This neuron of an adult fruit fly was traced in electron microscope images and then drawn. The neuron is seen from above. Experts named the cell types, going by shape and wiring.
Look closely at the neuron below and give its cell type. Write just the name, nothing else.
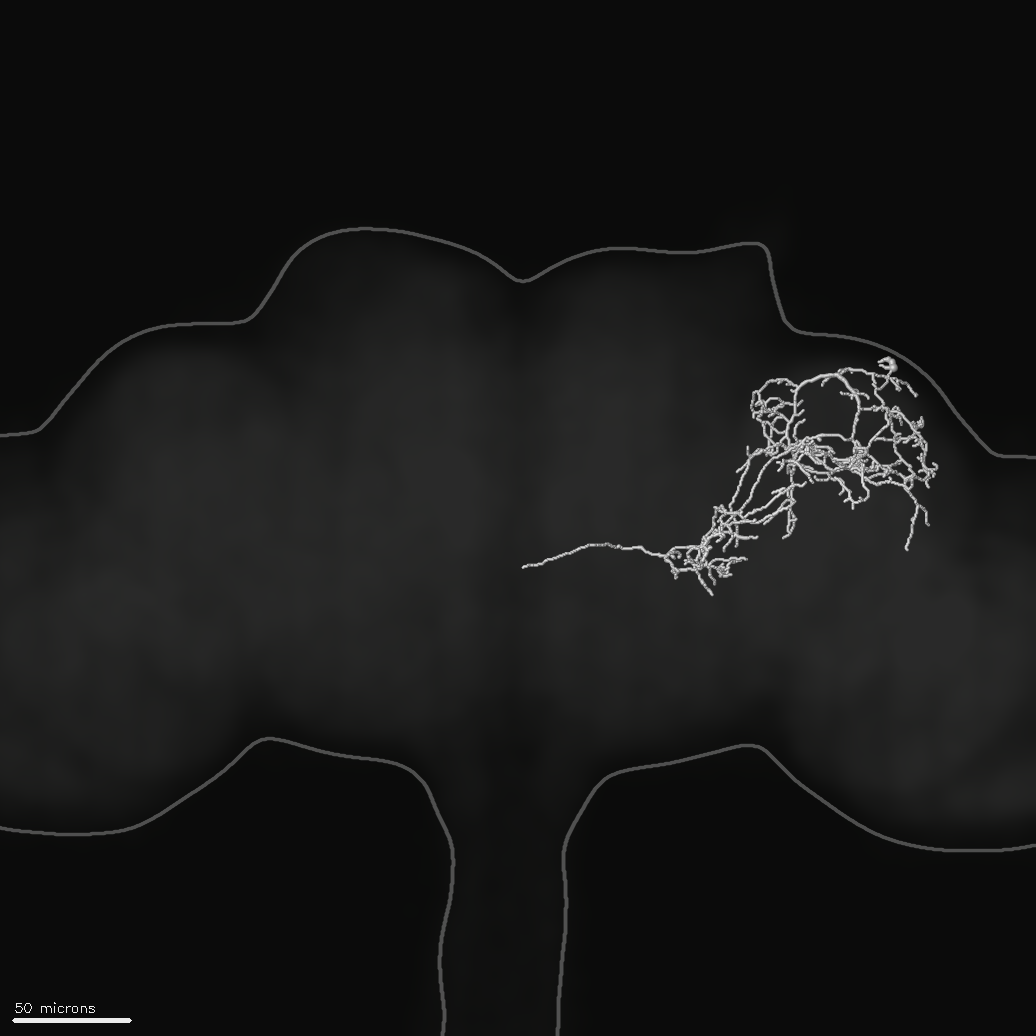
AVLP212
